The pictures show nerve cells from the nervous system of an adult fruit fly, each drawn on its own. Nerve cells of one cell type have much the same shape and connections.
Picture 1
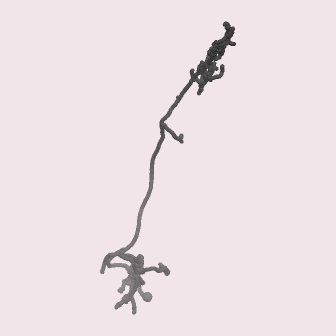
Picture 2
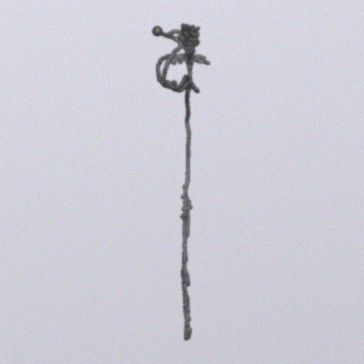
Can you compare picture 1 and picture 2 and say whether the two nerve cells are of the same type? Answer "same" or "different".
different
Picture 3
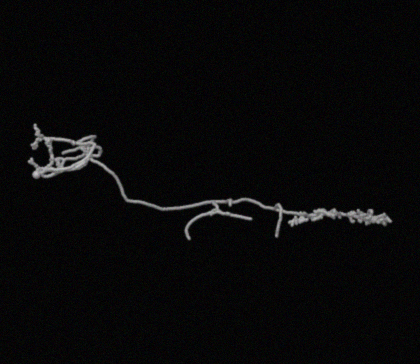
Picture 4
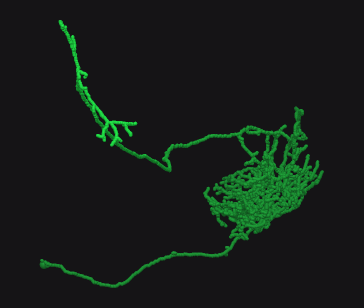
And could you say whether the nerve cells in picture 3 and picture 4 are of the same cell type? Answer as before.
different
